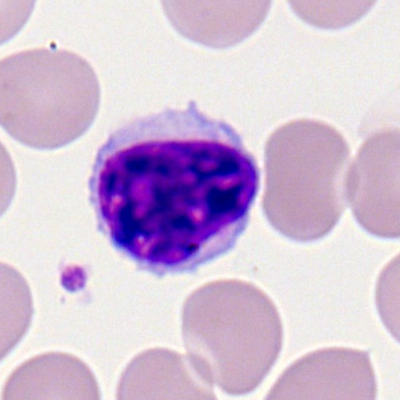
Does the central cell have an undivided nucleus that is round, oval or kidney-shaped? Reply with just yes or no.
Yes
